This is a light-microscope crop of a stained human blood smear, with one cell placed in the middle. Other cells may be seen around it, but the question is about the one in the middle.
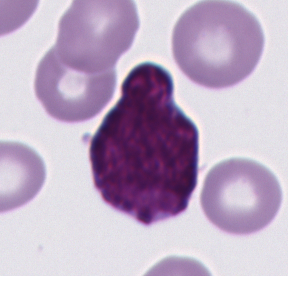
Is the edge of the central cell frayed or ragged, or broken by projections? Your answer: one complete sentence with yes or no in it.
Yes, the cell is bounded by a rough outline rather than a smooth one.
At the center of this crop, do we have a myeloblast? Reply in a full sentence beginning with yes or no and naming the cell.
Yes, a myeloblast is present in the middle of the crop.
